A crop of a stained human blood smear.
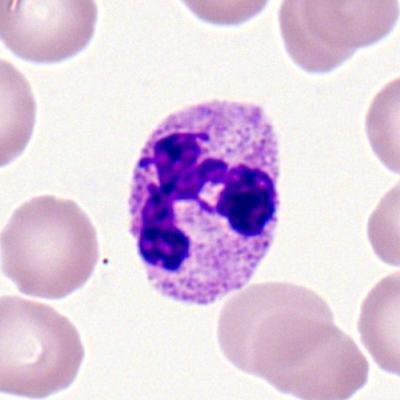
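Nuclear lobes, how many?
Three.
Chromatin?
Coarsely clumped.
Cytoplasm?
Pale pinkish-lilac, filled with fine granules.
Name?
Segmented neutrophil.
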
